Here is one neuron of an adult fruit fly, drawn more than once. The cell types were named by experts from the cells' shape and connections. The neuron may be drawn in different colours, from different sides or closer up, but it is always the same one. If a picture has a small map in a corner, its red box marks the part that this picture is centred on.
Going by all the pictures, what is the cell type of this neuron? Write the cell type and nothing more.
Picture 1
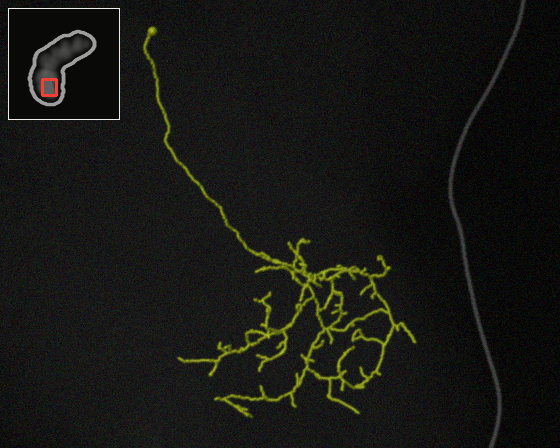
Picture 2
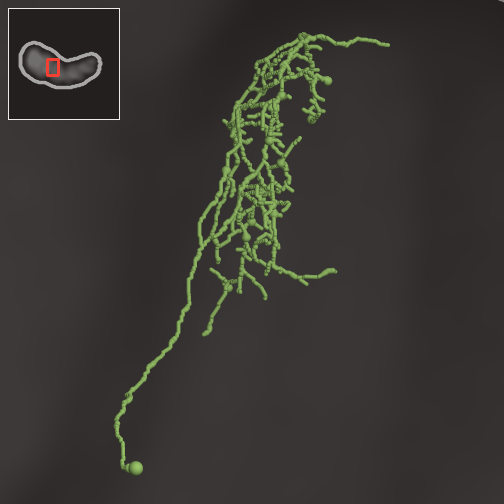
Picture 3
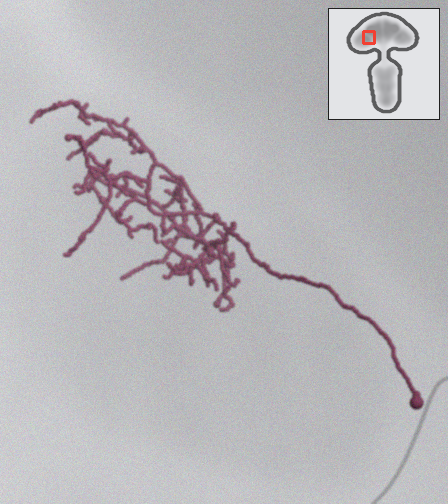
Li18a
